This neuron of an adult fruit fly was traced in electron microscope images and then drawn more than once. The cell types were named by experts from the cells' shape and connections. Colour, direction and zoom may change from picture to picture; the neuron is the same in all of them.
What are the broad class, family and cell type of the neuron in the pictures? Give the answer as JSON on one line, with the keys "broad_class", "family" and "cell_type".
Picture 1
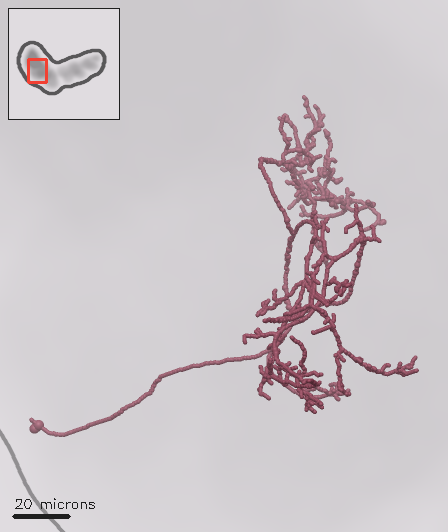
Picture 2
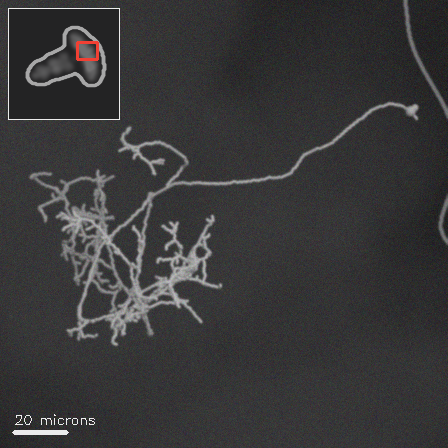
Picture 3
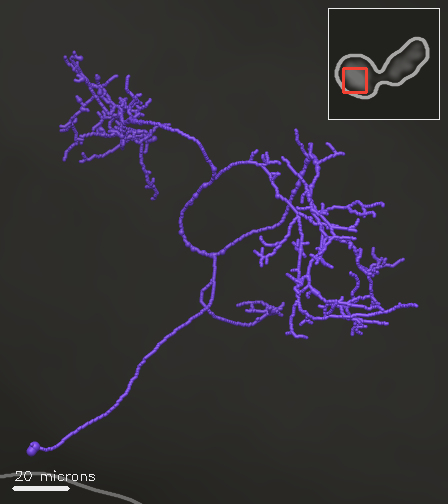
{"broad_class": "central-brain intrinsic neuron", "family": "hemilineage PSa1", "cell_type": "CL12X"}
